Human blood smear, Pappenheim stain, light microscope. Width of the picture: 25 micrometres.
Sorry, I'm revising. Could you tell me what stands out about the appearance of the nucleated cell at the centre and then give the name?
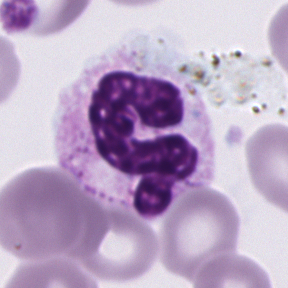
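The outline looks roughly round. Its chromatin is dark purple and coarsely clumped. There's plenty of pale pink cytoplasm, and it is filled with fine pink-violet granules. So this is a segmented neutrophil.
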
